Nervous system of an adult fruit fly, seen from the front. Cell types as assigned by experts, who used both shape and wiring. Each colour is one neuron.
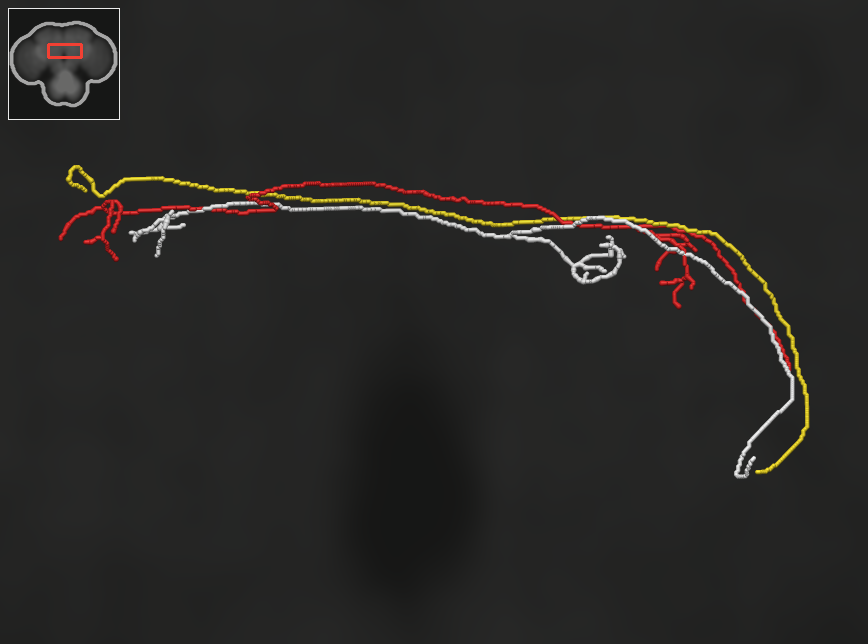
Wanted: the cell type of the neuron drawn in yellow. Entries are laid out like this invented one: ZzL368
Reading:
ORN_DL3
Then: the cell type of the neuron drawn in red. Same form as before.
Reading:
ORN_DL1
